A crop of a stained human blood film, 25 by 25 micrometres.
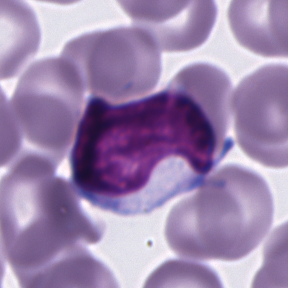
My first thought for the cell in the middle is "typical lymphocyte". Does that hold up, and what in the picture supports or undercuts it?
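The name holds: this is a typical lymphocyte. Cytoplasm pale blue, deeper blue at the outer rim than beside the nucleus.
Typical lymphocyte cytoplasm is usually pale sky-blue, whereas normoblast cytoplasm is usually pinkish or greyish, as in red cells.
The blue cytoplasm here therefore favours typical lymphocyte and argues against normoblast. Nucleus bean-like, its lower edge concave.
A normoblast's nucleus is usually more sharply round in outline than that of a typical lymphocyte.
The concave edge thus also counts against normoblast. Chromatin dark purple, coarsely clumped. Outline irregular, with angular corners; a small pale blue projection sticks out from the right edge.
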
